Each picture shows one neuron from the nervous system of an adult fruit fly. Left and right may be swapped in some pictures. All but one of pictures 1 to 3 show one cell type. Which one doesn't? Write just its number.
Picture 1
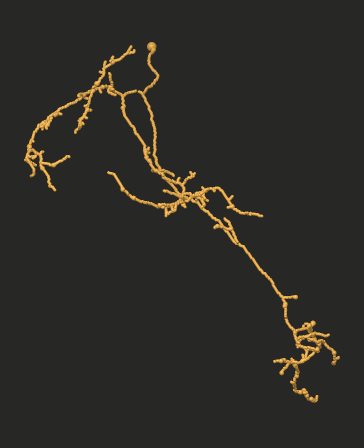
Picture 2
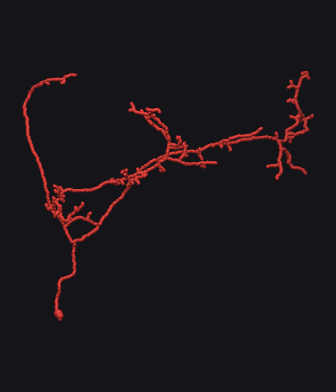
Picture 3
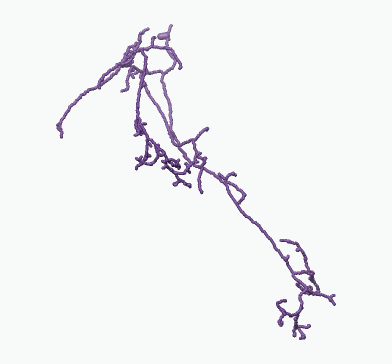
2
